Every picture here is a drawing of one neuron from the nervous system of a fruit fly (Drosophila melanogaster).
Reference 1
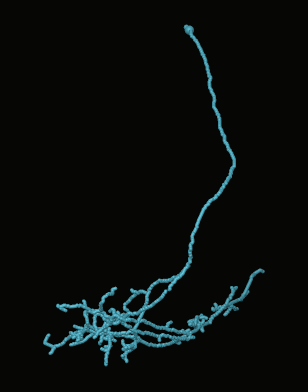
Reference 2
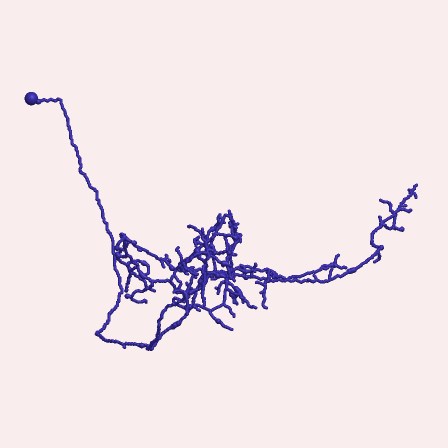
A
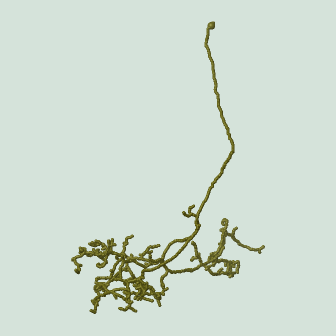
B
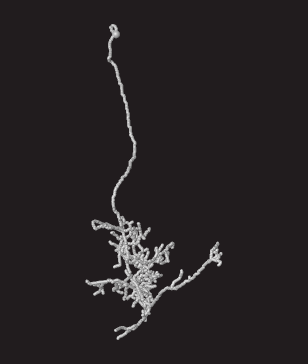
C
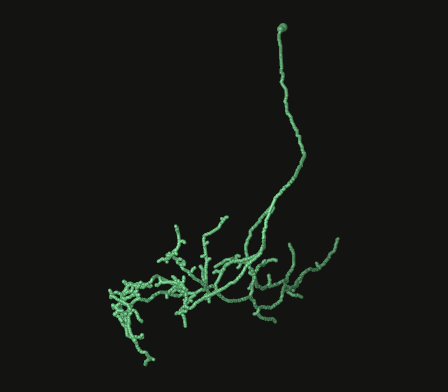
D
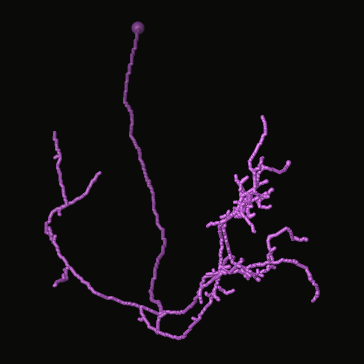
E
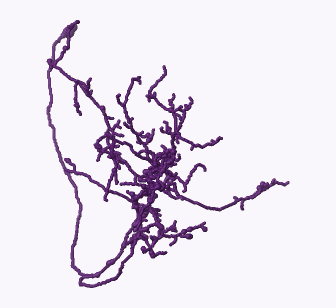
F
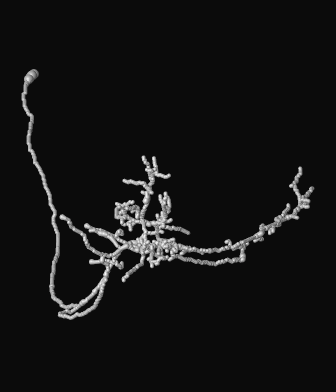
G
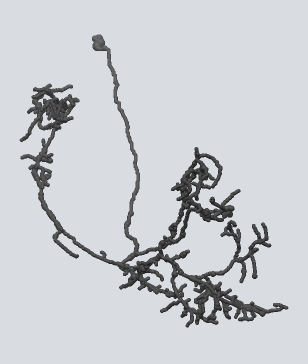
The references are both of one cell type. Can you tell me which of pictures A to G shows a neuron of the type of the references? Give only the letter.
F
